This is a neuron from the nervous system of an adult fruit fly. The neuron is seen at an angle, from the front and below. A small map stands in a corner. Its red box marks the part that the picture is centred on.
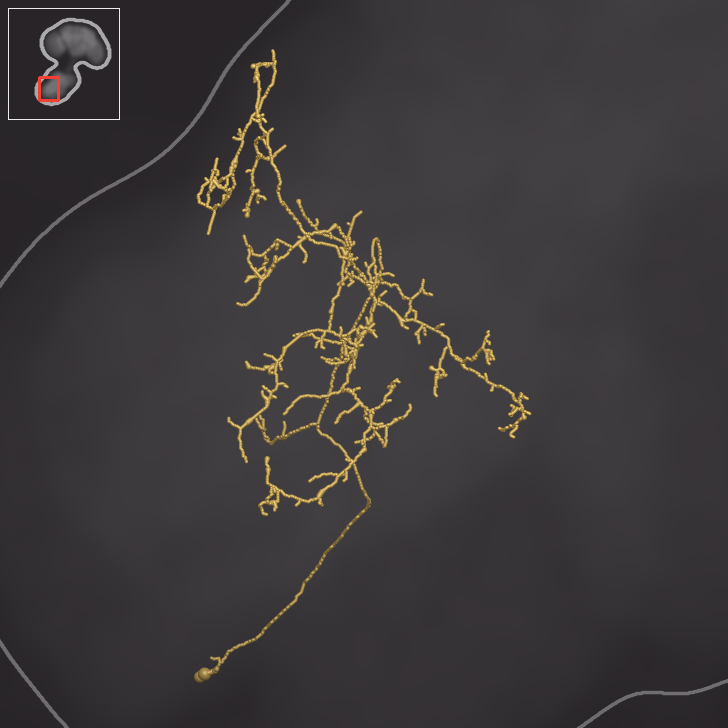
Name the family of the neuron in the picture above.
hemilineage 03A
